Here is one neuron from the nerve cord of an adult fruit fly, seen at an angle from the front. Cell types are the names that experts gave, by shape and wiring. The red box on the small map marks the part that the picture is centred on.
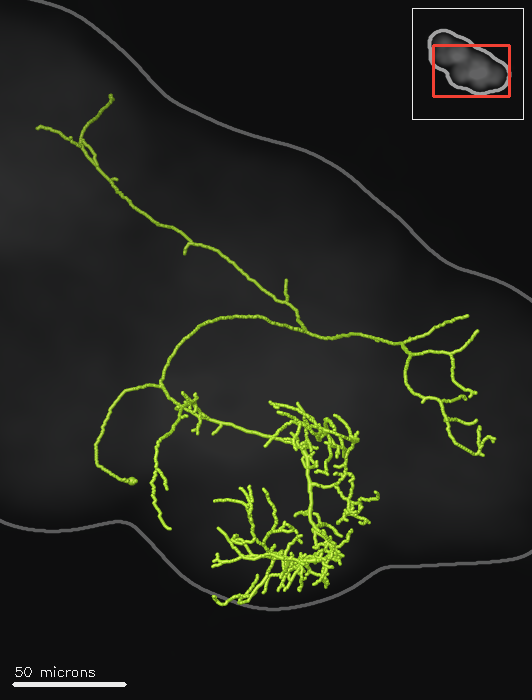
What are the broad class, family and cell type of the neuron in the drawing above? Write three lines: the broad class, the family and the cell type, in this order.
nerve-cord intrinsic neuron
hemilineage 08B
IN08B040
